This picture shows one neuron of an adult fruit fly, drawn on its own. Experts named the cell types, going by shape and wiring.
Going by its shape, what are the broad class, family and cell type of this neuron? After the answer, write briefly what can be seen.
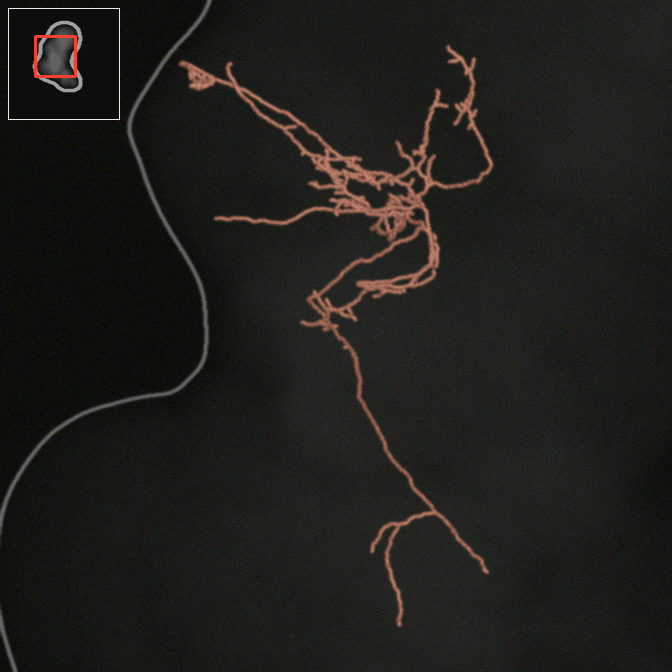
This is a descending neuron. The family is DNge. Its cell type is DNge134. The picture shows dozens of branch ends. As drawn here it is taller than it is wide.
